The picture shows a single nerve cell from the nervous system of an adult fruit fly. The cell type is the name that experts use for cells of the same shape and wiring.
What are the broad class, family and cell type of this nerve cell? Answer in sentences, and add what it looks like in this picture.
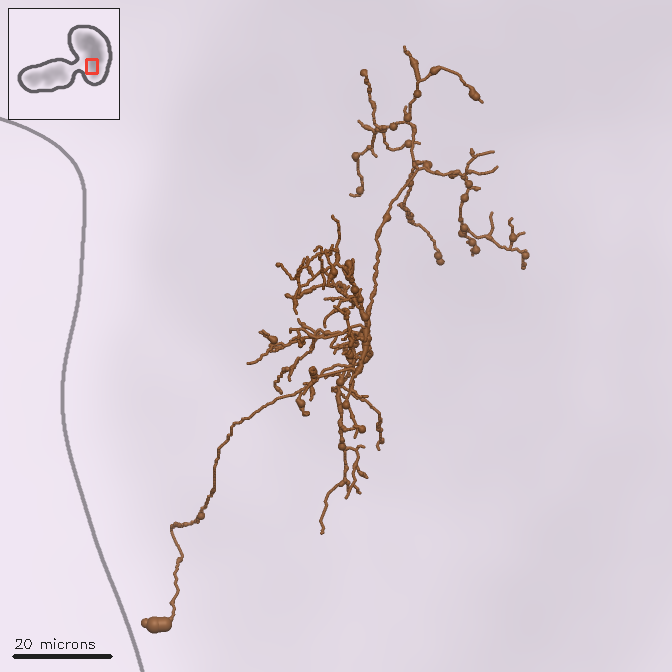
This is an optic-lobe intrinsic neuron. Its family is Tlp. The cell type is Tlp11. The cell body can be seen at the lower left of the picture. By the scale bar it is about 120 microns tall in this view. The picture shows dozens of branch ends.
